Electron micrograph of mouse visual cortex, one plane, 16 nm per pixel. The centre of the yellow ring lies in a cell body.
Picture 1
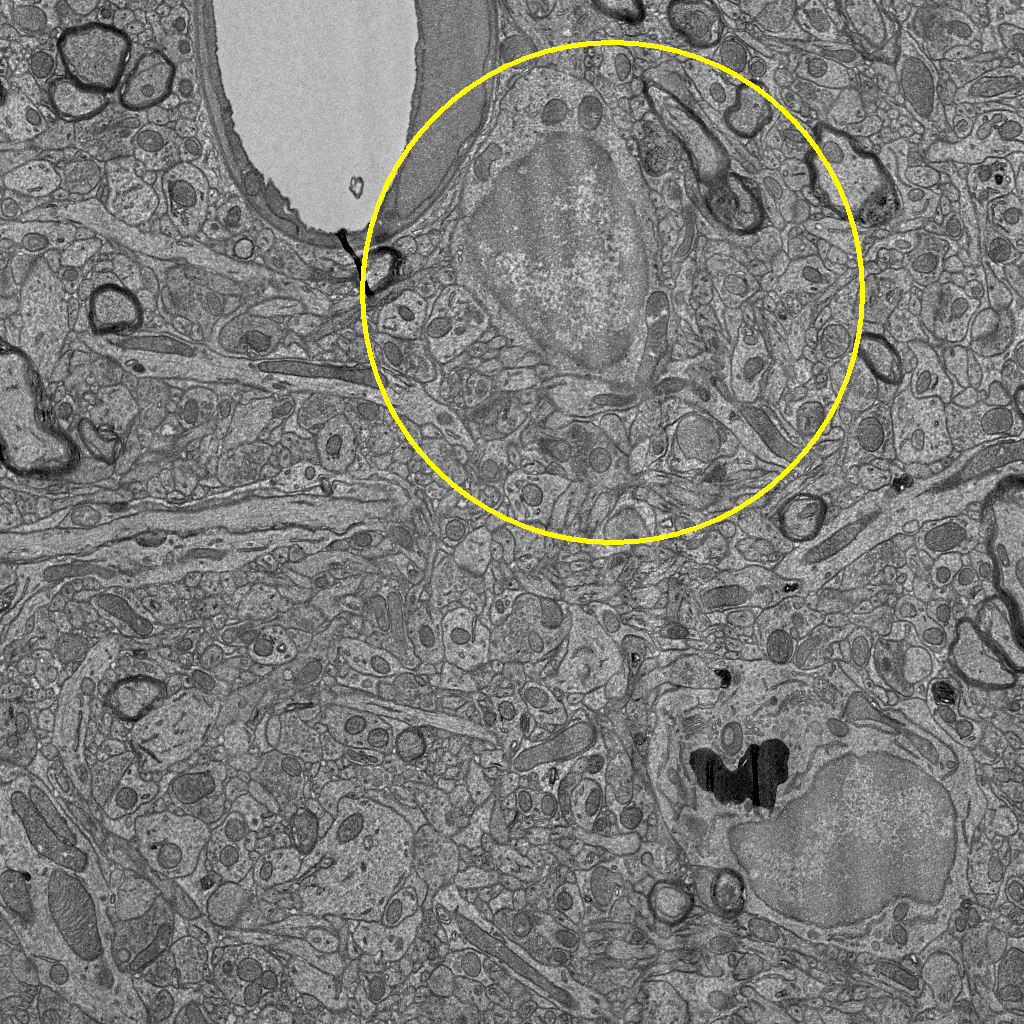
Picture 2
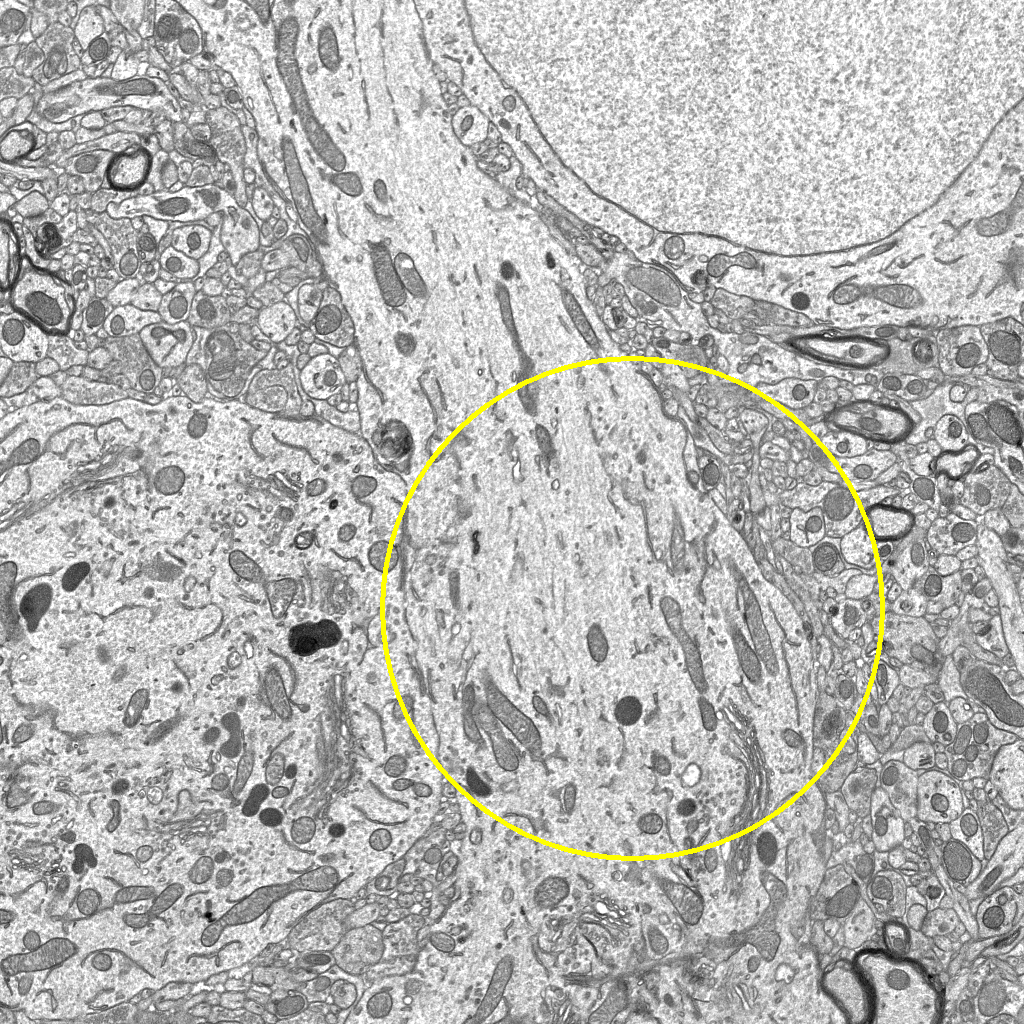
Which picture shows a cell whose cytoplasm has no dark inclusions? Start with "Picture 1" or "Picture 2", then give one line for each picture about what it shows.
Picture 1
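In picture 1: No dark dense bodies are seen in the cytoplasm.
In picture 2: A single round, very dark body lies a little below the ring's centre.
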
